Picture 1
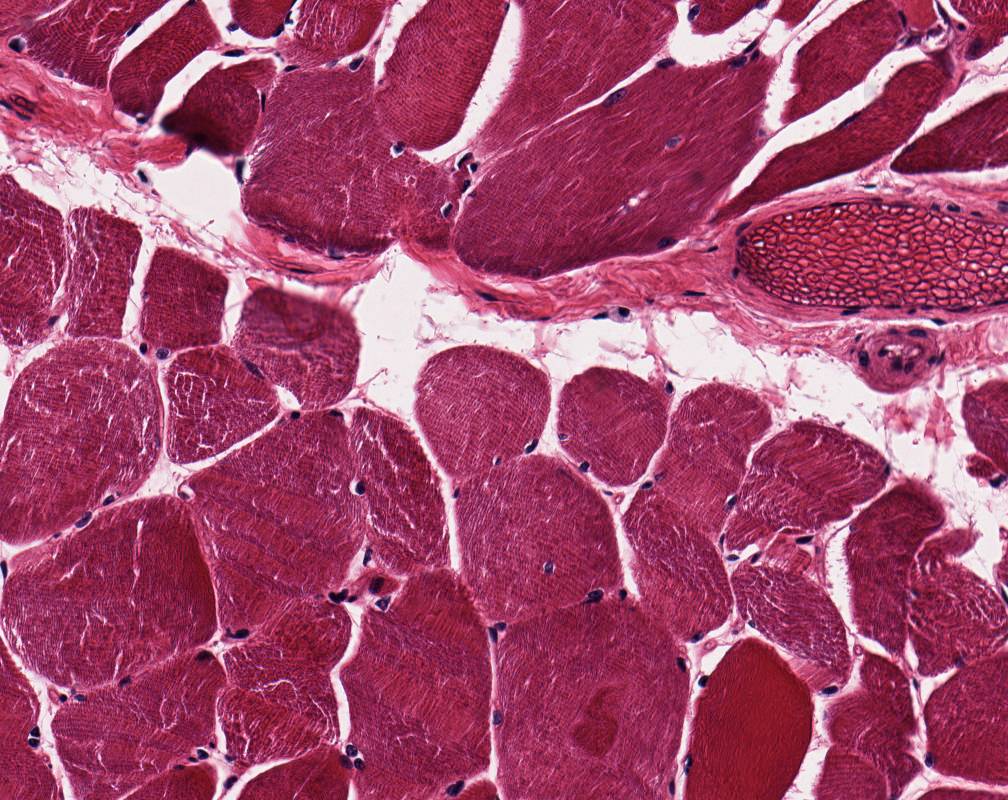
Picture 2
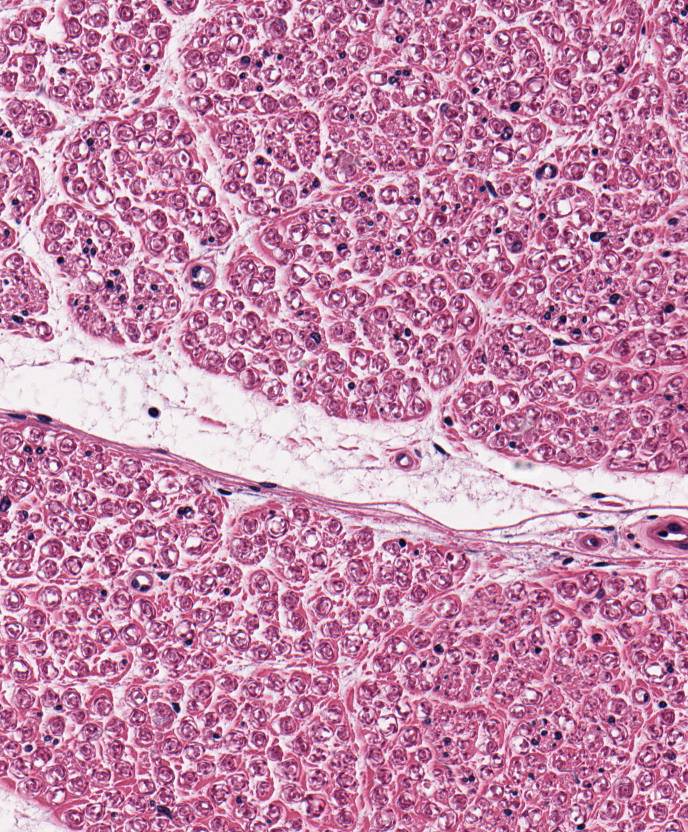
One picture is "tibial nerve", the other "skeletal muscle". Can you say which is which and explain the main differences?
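Of the two, skeletal muscle appears in picture 1 and tibial nerve in picture 2. The muscle fibres are cut across in the lower half, appearing as rounded to polygonal profiles, and obliquely in the upper part, appearing elongated; their cytoplasm stains a deep red-pink. The nerve field is instead packed with small round profiles in cross section, gathered into rounded groups outlined by thin pink fibrous septa. Each of these profiles shows a small central pink dot inside a pale ring with a pink outer rim.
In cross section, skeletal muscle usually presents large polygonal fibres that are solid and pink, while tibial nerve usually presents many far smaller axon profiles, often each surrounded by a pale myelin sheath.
Nuclei also lie differently: small and dark at the edges of the muscle fibres rather than their centres, but small, dark, oval and sparsely scattered between the round profiles in the nerve.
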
